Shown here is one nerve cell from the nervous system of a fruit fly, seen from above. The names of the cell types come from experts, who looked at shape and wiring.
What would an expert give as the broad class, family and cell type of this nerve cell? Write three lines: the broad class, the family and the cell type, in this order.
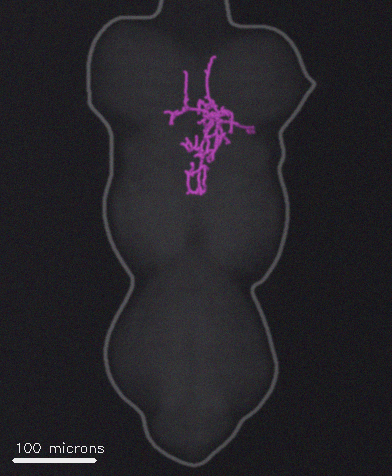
nerve-cord intrinsic neuron
hemilineage 12A
IN12A062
